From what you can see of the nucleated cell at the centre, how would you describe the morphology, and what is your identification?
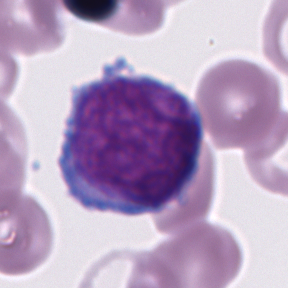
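First, the cytoplasm is just a narrow blue-staining rim. Second, it holds no visible granules, and third, no vacuoles. Finally, small blue blebs stand out along the top edge of the cell. This is a myeloblast.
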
